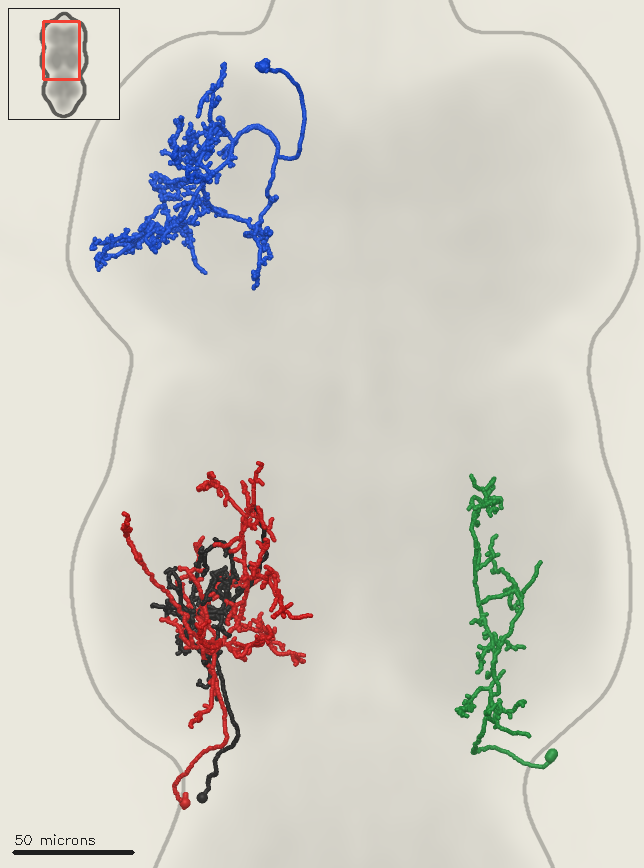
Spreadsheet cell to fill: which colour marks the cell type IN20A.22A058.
black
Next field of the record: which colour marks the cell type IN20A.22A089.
green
